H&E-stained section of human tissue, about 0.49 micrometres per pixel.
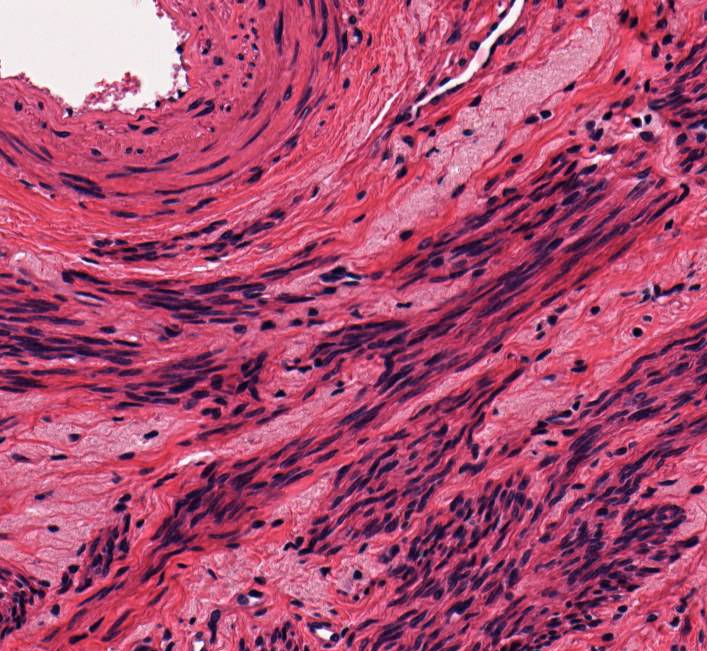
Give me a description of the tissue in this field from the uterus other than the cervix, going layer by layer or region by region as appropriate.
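Let me start with the arrangement: spindle cells lie in long bands running diagonally, from the lower left toward the upper right of the field. Their nuclei look elongated and darkly stained. Between the bands I see pale pink, finely fibrillar areas holding few nuclei. And the bands seem most crowded toward the lower right of the field.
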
